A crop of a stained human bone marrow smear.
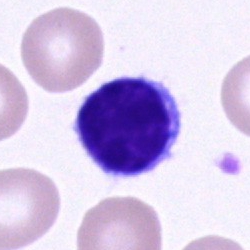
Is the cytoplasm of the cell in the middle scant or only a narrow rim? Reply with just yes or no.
Yes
